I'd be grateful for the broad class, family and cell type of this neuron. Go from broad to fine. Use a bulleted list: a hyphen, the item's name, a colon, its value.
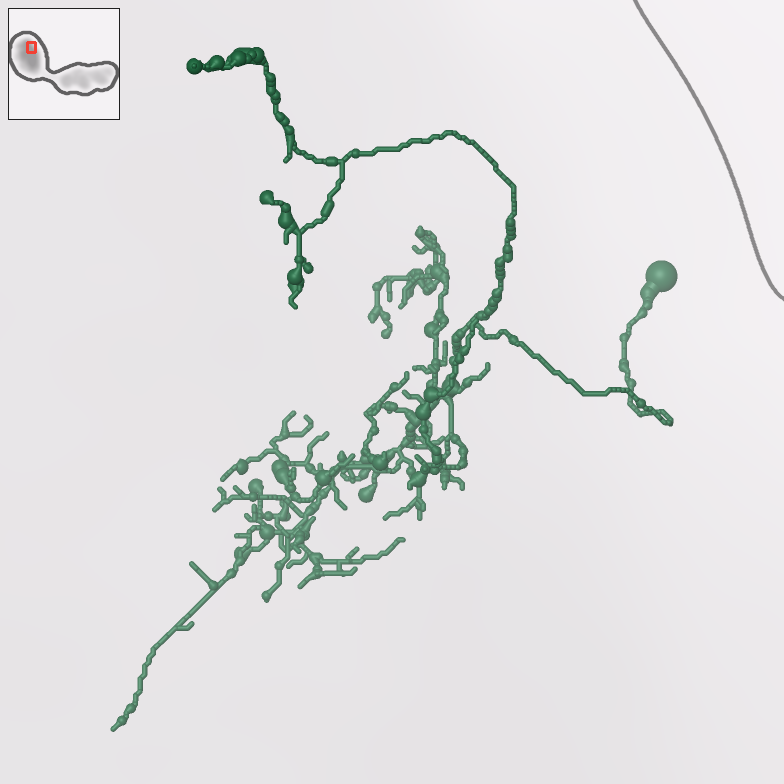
- broad class: central-brain intrinsic neuron
- family: hemilineage SLPp&v1_posterior
- cell type: LHPV4g1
